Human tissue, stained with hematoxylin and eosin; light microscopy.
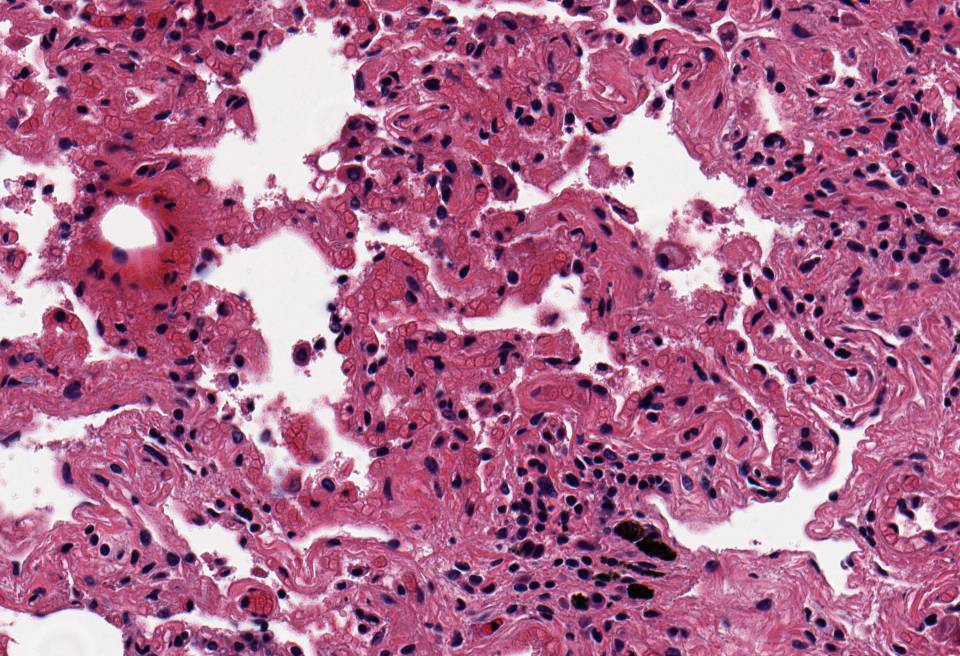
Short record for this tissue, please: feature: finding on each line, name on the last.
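Spaces: irregular, some slit-like, empty, scattered across the field
Walls: thickened and pink, between the spaces
Pigment: a clump of coarse black-brown granules, in the wall at lower centre
Nuclei: small, round, dark, crowded around the pigment; consistent with lymphocytes, I think
Loose cells: a few, rounded, abundant cytoplasm, inside the spaces on the left half
Name: lung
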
